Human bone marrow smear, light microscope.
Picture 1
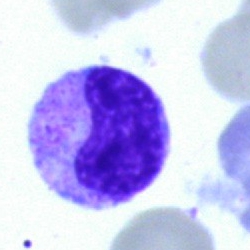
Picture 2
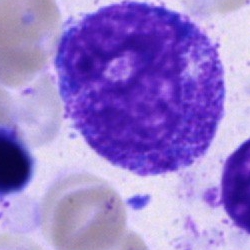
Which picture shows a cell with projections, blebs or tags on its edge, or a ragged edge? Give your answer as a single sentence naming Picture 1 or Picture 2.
The edge of the cell in picture 2 is rough.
